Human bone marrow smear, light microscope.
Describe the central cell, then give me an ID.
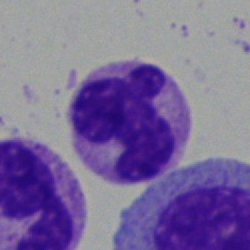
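Looking first at the outline, I see it is round and smooth. Inside, the nucleus is divided into several connected lobes, and its chromatin is dark purple and coarsely clumped. The cytoplasm around it is pale pinkish-lilac. So this is a segmented neutrophil.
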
